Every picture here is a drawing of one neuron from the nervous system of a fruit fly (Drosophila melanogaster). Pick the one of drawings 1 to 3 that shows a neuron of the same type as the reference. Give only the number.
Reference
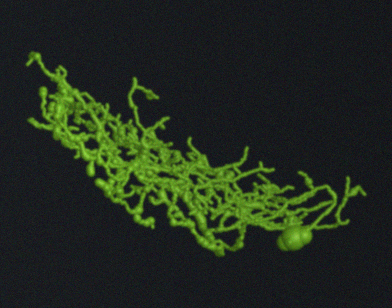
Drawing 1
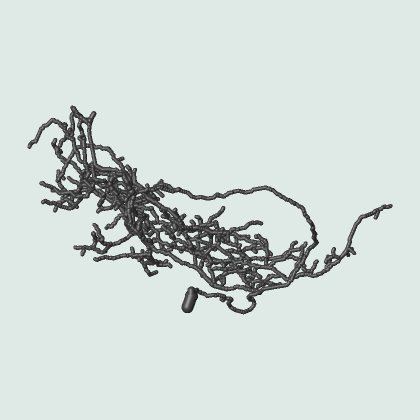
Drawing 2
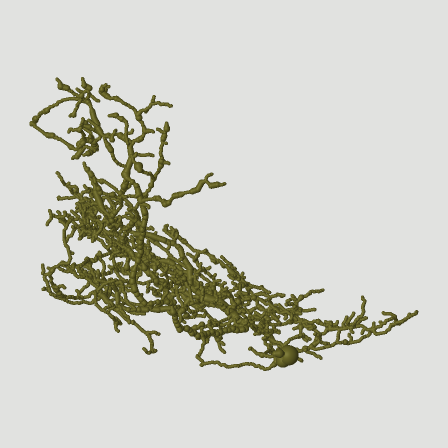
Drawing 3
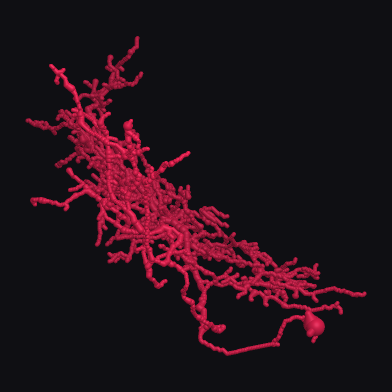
1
